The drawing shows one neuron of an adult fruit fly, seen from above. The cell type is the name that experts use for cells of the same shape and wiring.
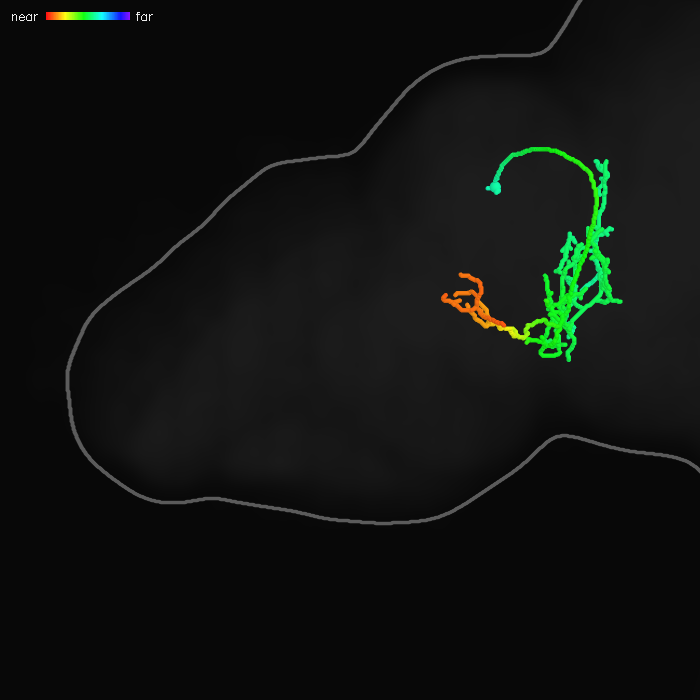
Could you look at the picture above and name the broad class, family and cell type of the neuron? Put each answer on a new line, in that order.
central-brain intrinsic neuron
hemilineage WEDa2
WEDPN1B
